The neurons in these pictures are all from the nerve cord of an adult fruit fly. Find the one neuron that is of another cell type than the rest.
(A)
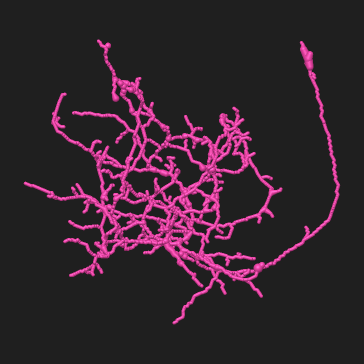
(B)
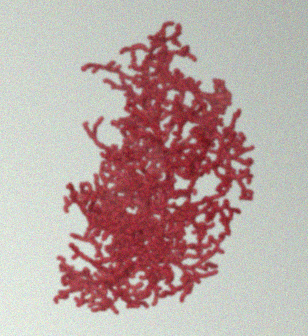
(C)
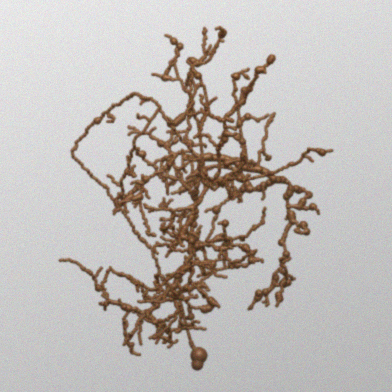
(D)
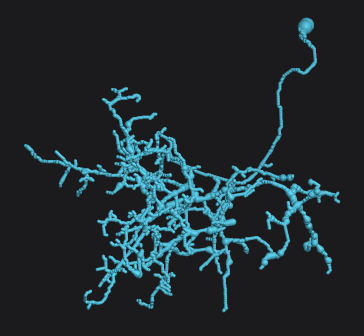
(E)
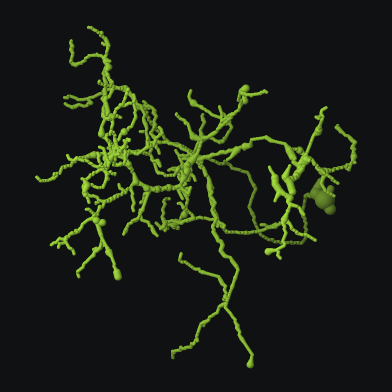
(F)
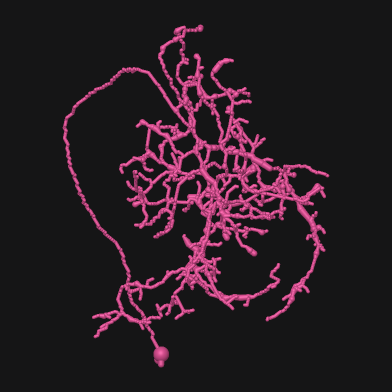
B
